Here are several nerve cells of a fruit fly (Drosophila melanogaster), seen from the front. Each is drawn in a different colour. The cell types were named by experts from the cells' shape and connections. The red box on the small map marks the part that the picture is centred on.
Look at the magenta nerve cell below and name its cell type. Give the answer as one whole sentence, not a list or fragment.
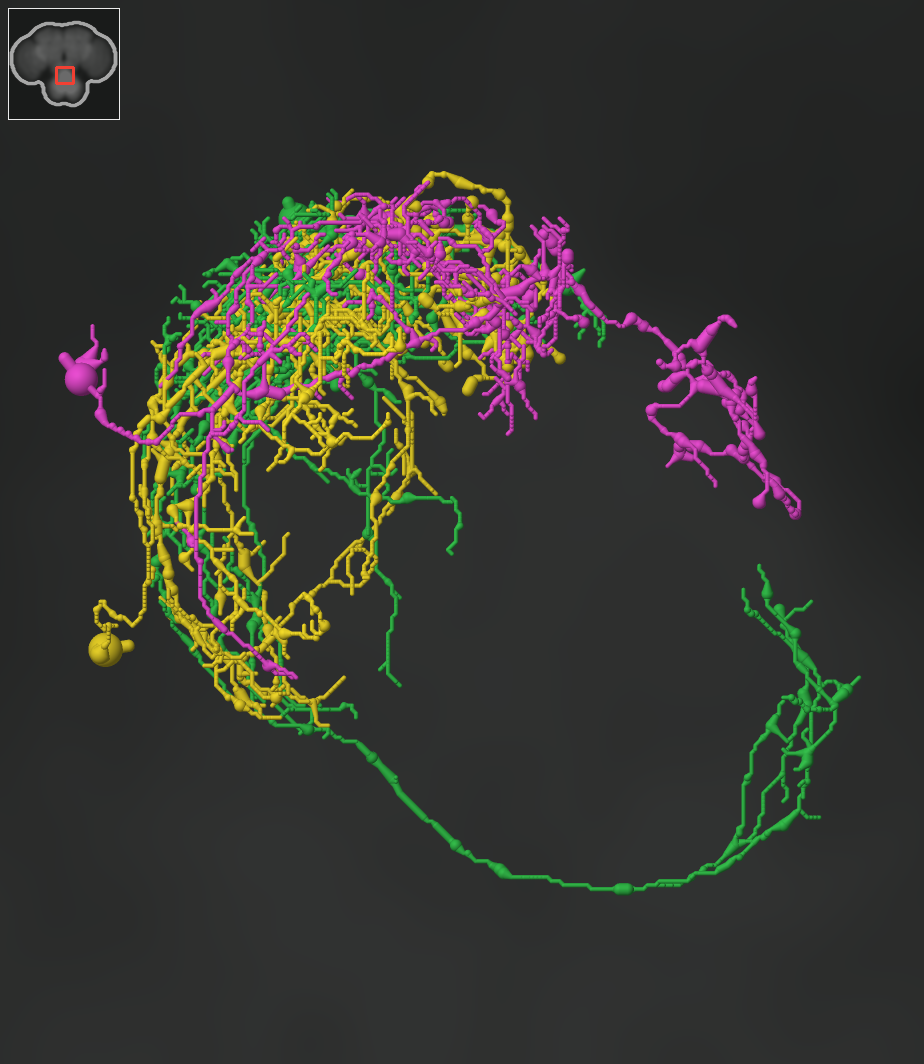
The cell type of this nerve cell is IN06A064.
